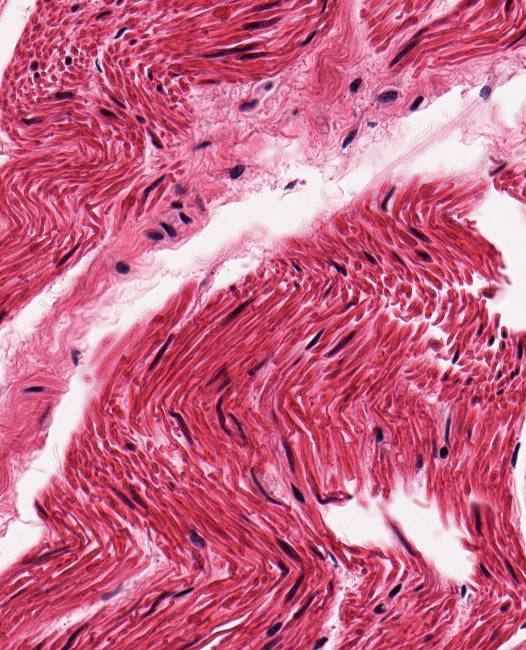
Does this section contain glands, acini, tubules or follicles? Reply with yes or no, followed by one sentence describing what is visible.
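No. No epithelium or glands are present anywhere in the field.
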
